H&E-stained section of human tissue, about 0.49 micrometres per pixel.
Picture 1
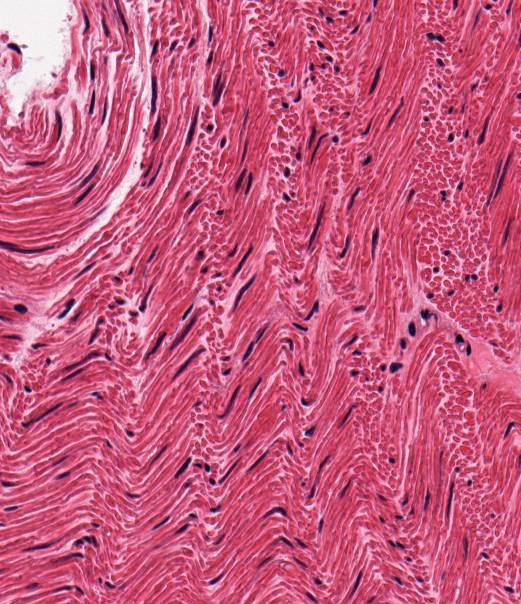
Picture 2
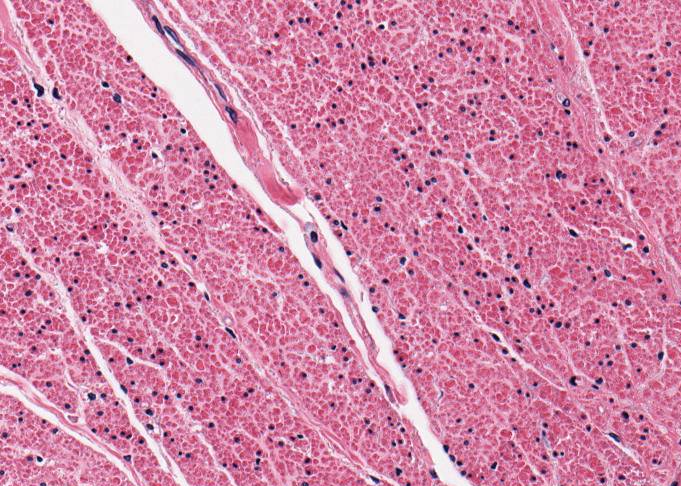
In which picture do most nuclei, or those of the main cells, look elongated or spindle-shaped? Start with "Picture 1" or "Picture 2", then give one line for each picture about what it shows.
Picture 1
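What picture 1 shows: The muscle cells have dark, elongated, cigar-shaped nuclei lying centrally within the cells.
What picture 2 shows: Small round dark blue nuclei are scattered fairly evenly through the pink tissue.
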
